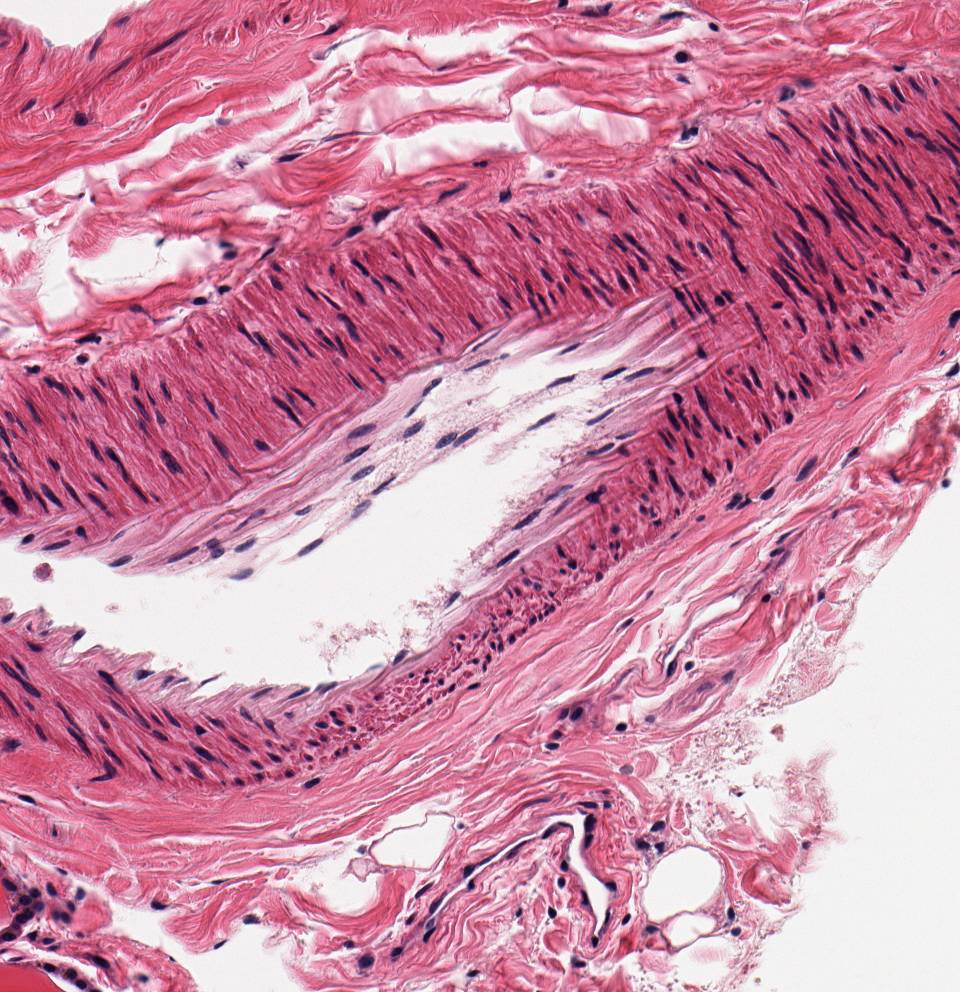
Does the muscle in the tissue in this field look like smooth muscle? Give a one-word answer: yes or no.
Yes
